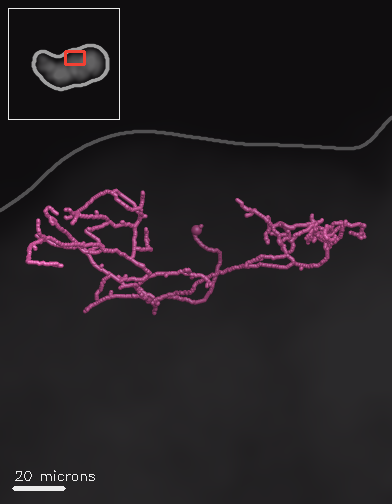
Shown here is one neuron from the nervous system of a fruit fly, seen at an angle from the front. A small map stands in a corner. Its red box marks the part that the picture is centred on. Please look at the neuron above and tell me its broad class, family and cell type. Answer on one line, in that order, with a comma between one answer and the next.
central-brain intrinsic neuron, hemilineage DM3_dorso_lateral, SMP319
